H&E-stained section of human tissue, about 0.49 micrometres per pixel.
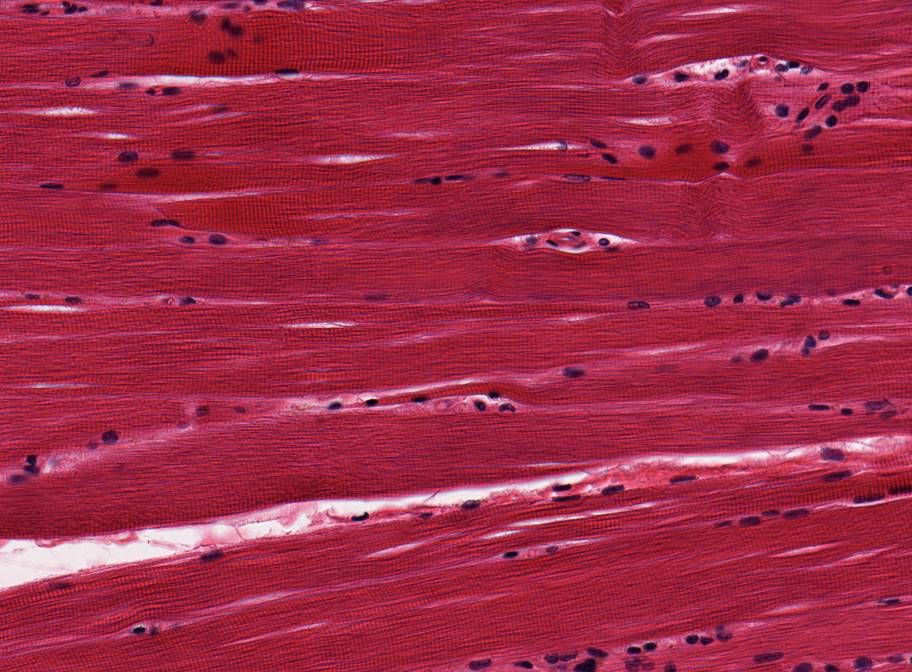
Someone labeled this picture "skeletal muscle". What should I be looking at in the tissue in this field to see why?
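First, the fibres: long, parallel and unbranched-looking, they run horizontally across the whole field.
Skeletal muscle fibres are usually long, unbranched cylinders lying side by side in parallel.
Second, fine cross-striations show across the fibres throughout the field.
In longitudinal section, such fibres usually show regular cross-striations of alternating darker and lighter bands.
Both points go with skeletal muscle. Third, the nuclei are dark, flattened ovals at the fibre edges rather than the centres, with their long axes along the fibres.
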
